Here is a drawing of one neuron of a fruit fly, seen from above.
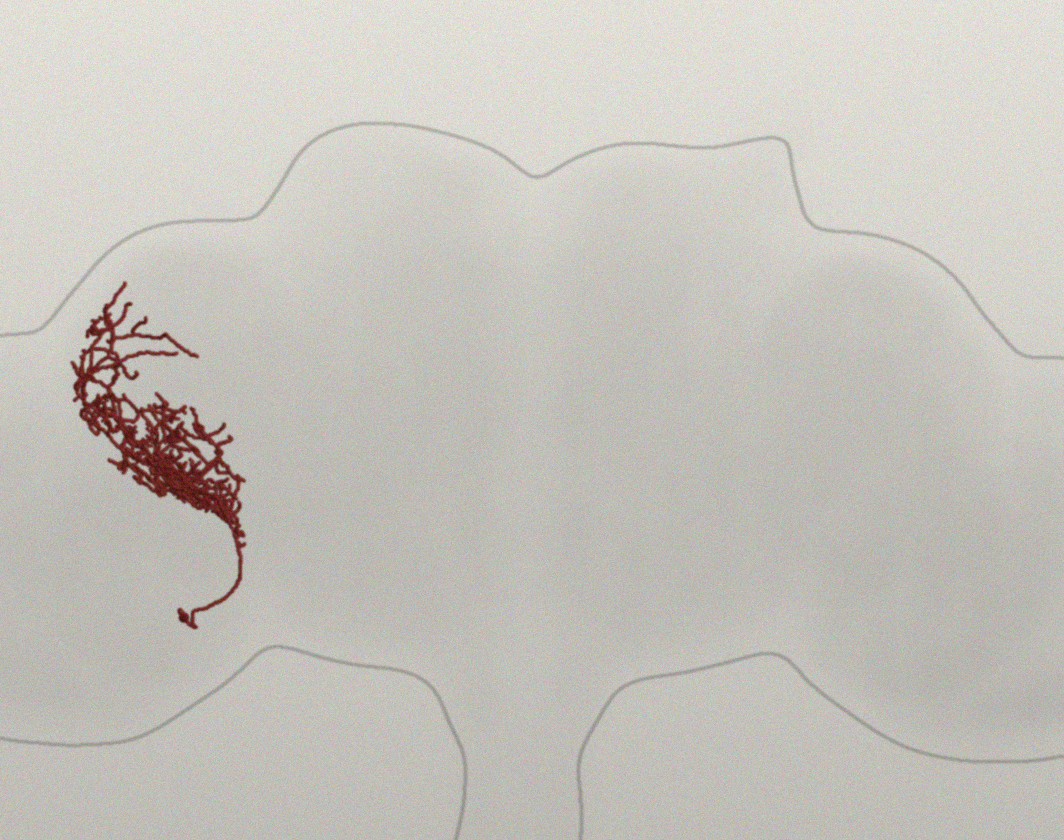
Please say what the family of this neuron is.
hemilineage VLPp&l1_anterior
